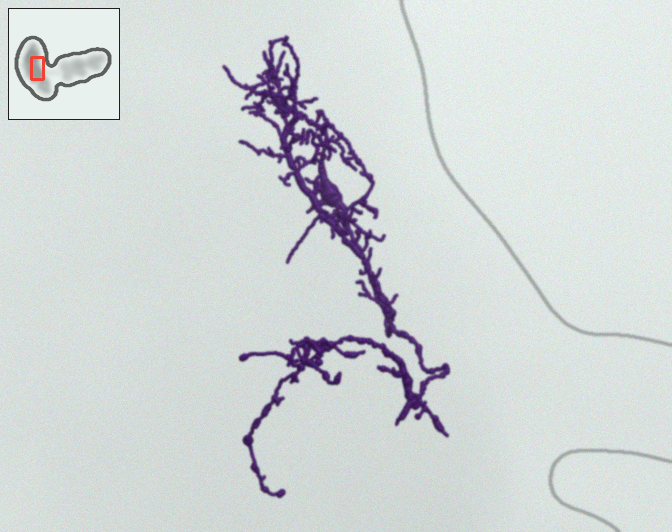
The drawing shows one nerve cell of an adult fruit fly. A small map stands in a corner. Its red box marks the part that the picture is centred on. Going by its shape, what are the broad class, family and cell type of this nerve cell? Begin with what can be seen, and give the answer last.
It lies in the brain. The picture shows dozens of branch ends. This is a central-brain intrinsic neuron. Its family is hemilineage LB3. The cell type is PS347_b.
